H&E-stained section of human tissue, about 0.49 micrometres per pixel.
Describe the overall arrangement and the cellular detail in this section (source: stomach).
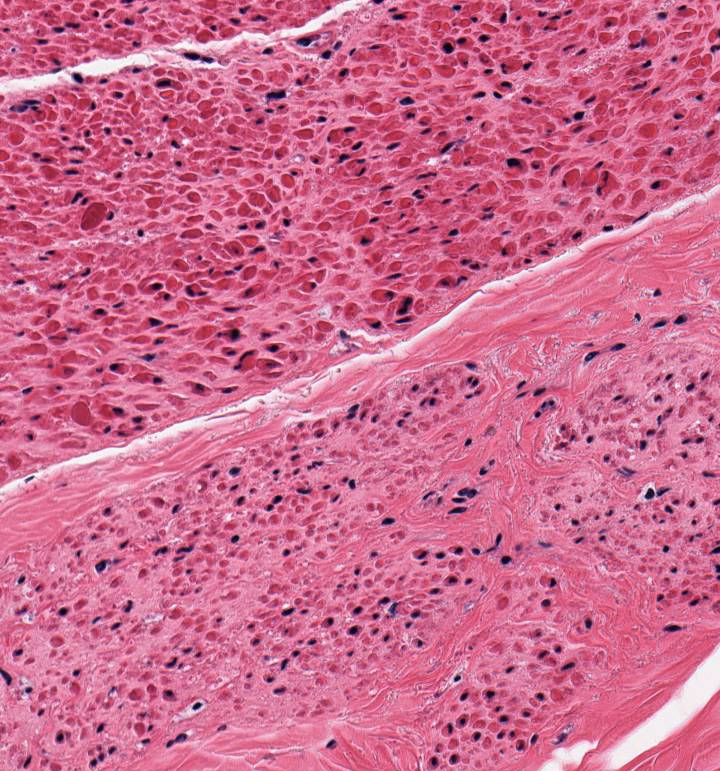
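First, the upper bundle is made of tightly packed round and oval eosinophilic cell profiles, cut across and varying in size. Second, only some of these cross-cut profiles hold a small dark nucleus; the rest show pink cytoplasm alone. Third, within the lower bundle, wavy strands of pink collagen wind between groups of cells. Finally, no epithelium and no fat cells appear anywhere in the field.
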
